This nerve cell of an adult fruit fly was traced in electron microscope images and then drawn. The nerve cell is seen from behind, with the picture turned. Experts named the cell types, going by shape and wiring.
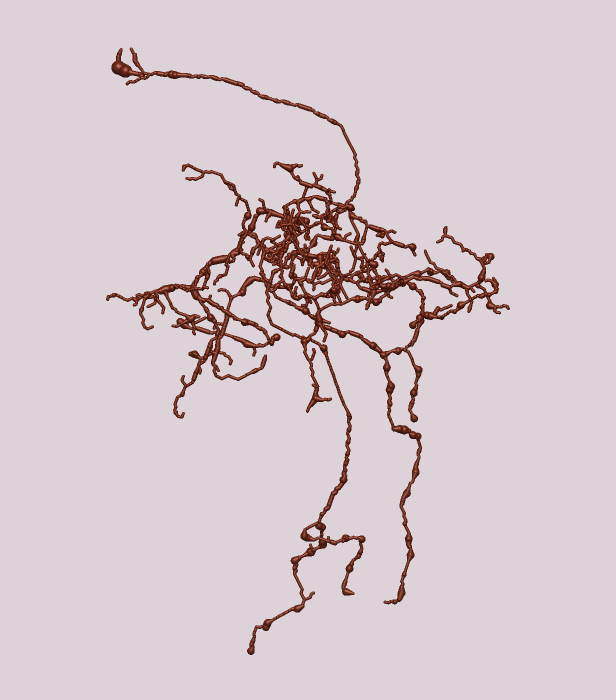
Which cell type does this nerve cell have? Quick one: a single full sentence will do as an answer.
The nerve cell here is of the cell type LH007m.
